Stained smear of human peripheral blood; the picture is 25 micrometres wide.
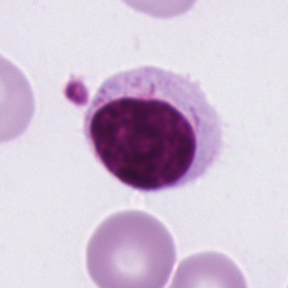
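Large granular lymphocyte, the central cell in a stained human peripheral blood smear. First, the nucleus is round to oval, smooth and unindented in outline, with no nucleoli seen. Next, the pale lilac-grey cytoplasm forms a wider rim on the upper right side. Last, a few small reddish-purple granules lie in the cytoplasm near the top of the cell.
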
